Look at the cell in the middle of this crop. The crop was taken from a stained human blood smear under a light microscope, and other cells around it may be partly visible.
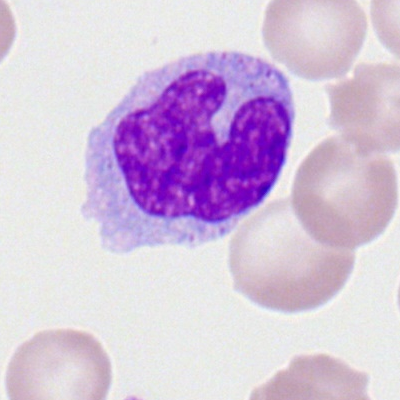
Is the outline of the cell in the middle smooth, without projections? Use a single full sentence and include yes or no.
No, the cell's outline is ragged or frayed, or carries projections, blebs or tags.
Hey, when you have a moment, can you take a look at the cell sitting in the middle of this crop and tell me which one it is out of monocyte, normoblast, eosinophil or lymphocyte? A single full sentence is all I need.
To answer, the cell in the center of the crop is a monocyte.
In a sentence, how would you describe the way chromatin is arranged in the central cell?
The chromatin here is fine and lacks any coarse clumps.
